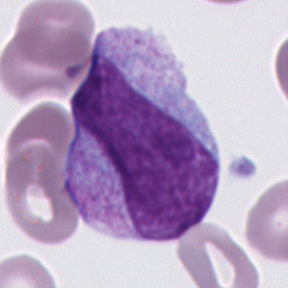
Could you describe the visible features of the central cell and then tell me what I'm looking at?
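Irregular cell outline, ragged along the top. Nucleus elongated, lying diagonally from upper left to lower right. Nucleus spans the cell, leaving cytoplasm on two opposite sides. No nucleoli visible. Atypical promyelocyte.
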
